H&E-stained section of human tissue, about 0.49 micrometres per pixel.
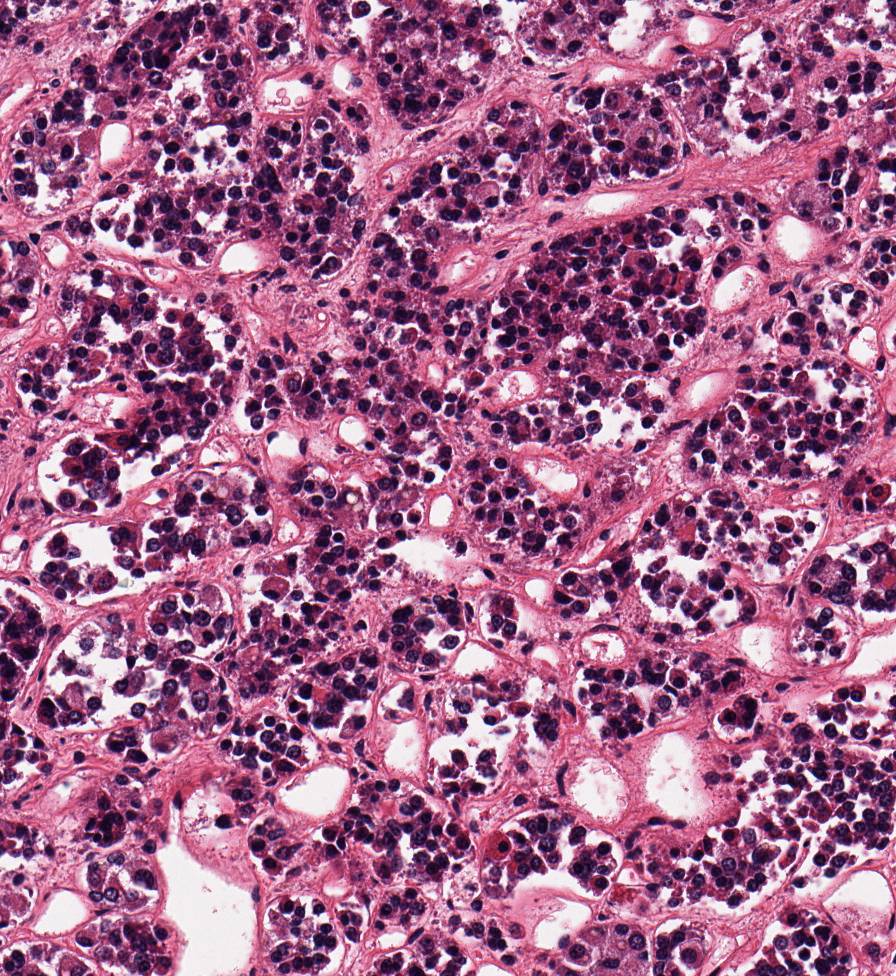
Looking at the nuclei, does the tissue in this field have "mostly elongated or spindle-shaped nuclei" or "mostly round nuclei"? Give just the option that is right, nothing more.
Mostly round nuclei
